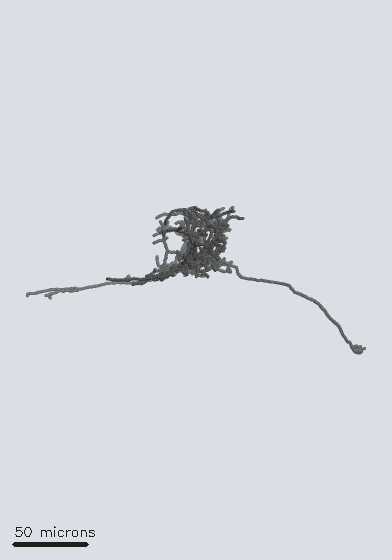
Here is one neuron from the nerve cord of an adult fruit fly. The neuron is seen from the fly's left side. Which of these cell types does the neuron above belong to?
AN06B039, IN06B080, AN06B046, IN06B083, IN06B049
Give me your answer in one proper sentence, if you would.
In the scheme of cell types, this neuron is IN06B049.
